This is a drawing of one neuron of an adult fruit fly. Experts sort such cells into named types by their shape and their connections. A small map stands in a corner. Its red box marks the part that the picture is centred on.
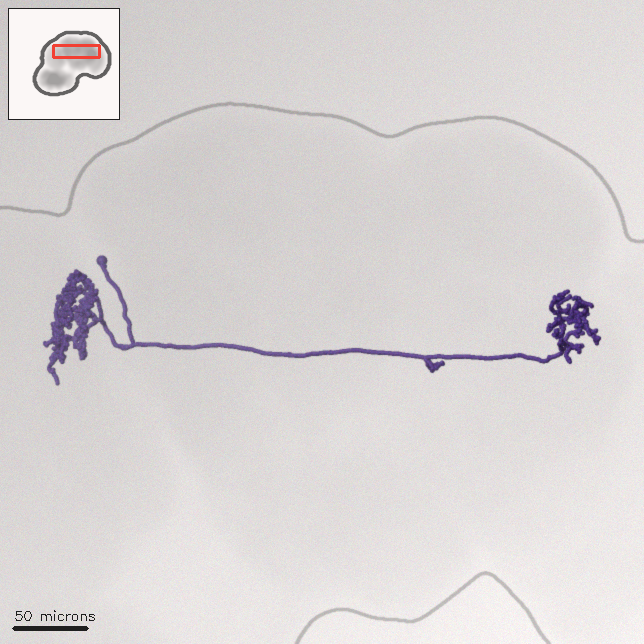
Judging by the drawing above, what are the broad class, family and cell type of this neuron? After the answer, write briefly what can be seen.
This is an optic-lobe intrinsic neuron. The family is hemilineage VPNp1_lateral. Its cell type is LC14a-2. Its cell body lies on the left of the picture. By the scale bar it is about 400 microns wide in this view.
